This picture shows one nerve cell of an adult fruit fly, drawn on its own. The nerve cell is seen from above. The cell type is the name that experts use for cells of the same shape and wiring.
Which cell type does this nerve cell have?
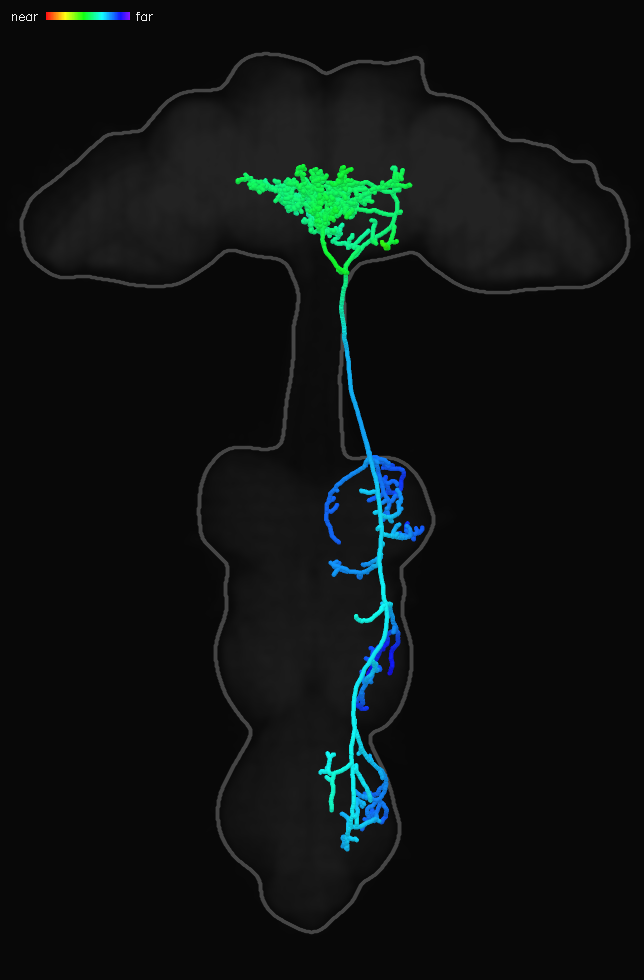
DNg108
